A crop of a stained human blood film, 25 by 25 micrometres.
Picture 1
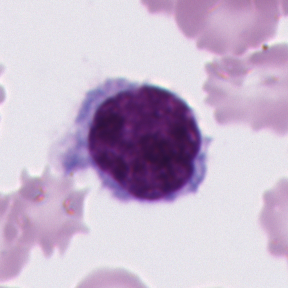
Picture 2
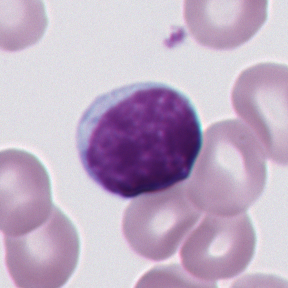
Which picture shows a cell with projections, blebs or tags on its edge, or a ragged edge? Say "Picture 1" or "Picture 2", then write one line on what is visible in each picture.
Picture 1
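In picture 1: The outer edge of the cytoplasm is ragged, with fine short projections.
In picture 2: The cell outline is smooth and roughly round.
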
